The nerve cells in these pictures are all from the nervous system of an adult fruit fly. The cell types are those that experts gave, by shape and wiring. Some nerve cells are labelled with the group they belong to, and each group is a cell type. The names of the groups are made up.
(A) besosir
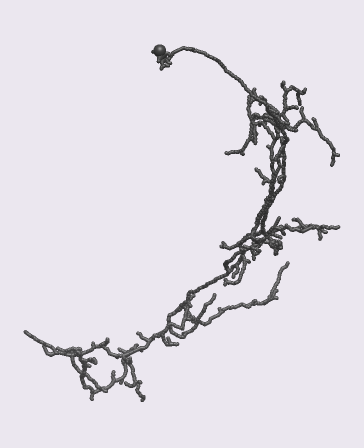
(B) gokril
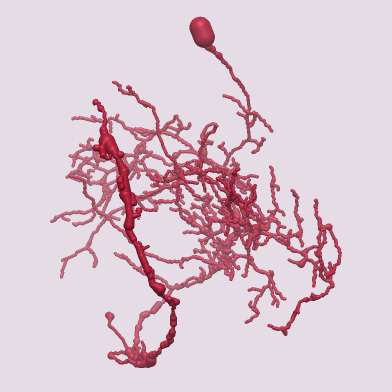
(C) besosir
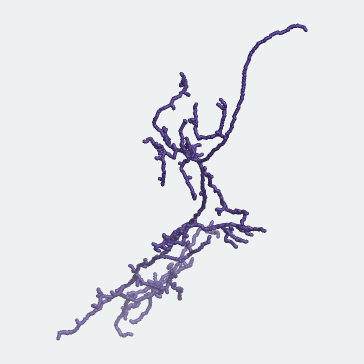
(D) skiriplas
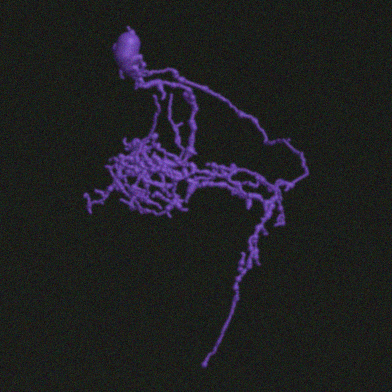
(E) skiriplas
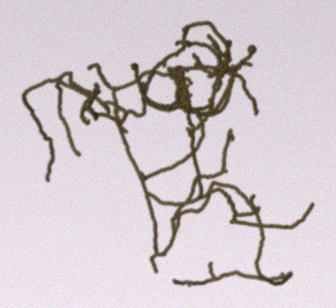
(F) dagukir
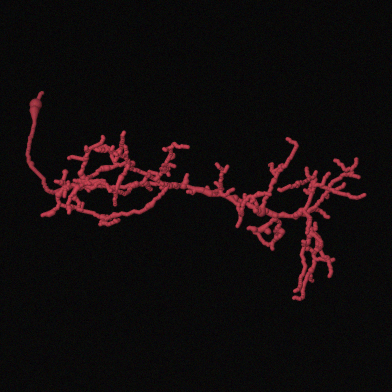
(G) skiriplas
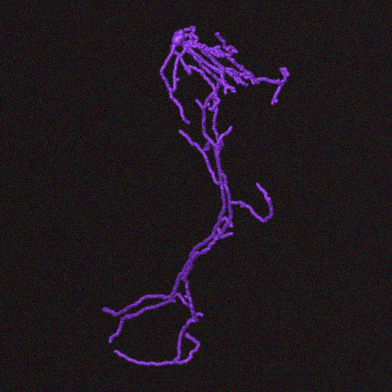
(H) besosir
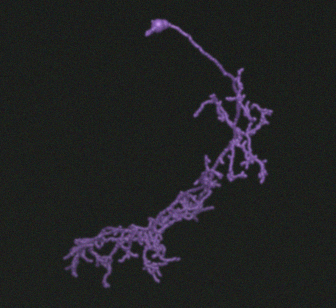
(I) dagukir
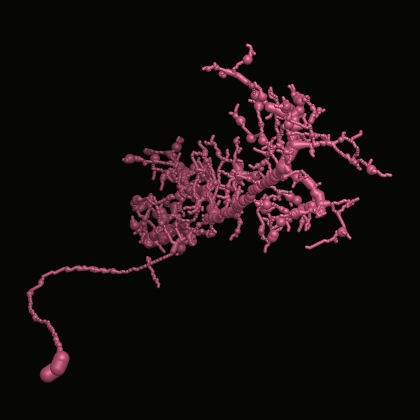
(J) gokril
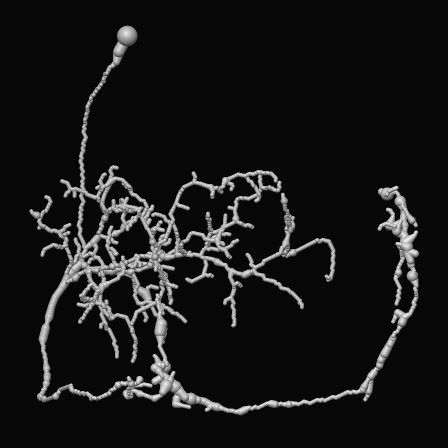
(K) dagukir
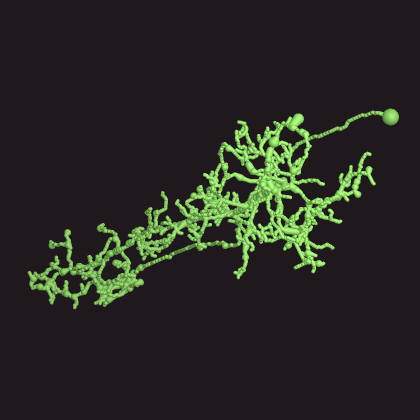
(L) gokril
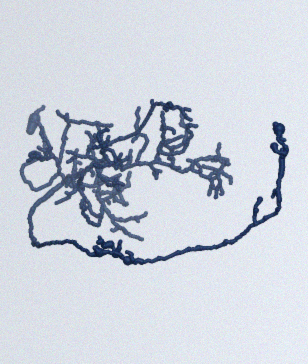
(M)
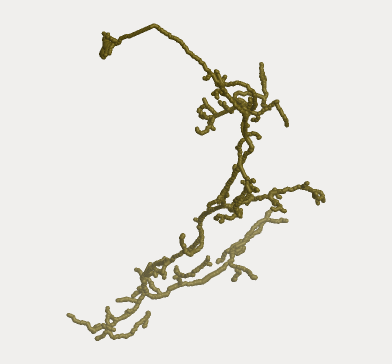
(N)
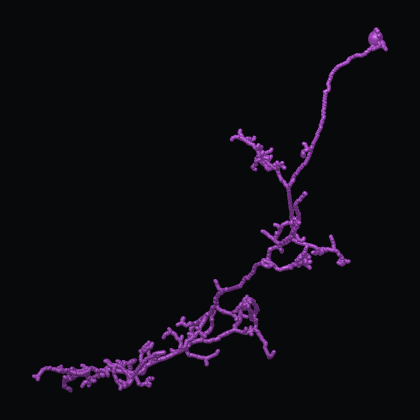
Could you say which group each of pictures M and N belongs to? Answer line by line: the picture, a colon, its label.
M: besosir
N: besosir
